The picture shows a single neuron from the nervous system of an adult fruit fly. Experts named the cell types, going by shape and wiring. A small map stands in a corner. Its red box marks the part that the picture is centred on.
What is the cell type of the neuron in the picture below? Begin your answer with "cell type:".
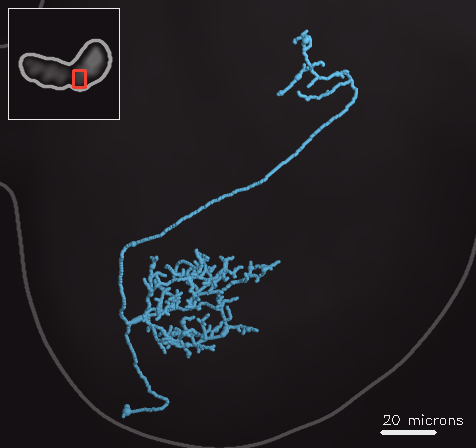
cell type: Tm26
